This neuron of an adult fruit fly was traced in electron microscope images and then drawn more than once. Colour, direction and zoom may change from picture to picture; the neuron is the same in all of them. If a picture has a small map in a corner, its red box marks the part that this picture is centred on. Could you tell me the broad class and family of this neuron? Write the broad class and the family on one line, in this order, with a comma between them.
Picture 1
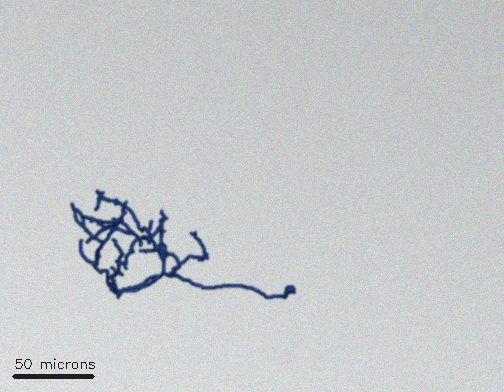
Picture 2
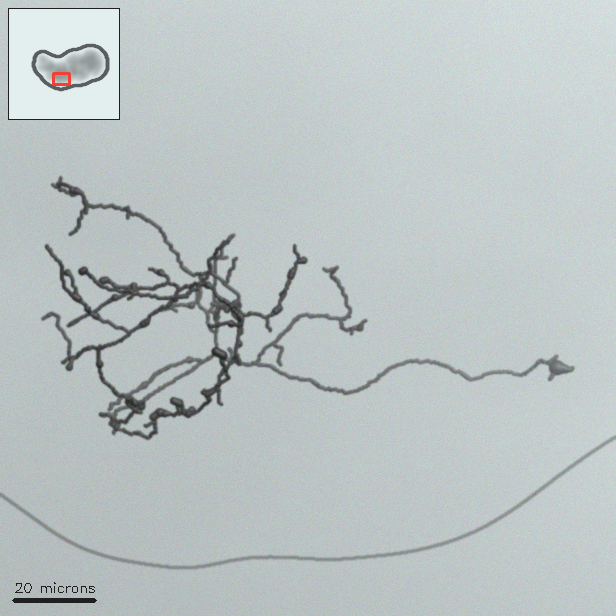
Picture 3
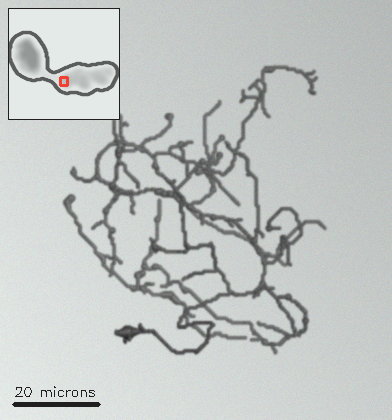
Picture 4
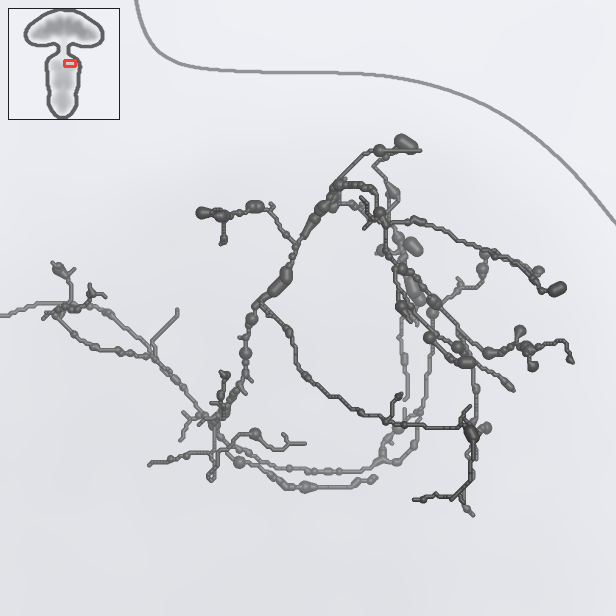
nerve-cord intrinsic neuron, hemilineage 14A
